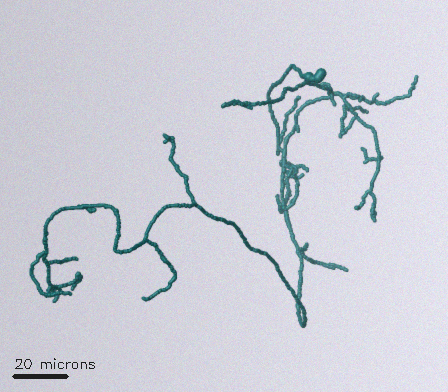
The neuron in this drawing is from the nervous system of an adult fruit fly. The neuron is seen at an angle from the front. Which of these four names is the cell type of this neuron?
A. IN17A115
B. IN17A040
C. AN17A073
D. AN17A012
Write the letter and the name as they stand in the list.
A. IN17A115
